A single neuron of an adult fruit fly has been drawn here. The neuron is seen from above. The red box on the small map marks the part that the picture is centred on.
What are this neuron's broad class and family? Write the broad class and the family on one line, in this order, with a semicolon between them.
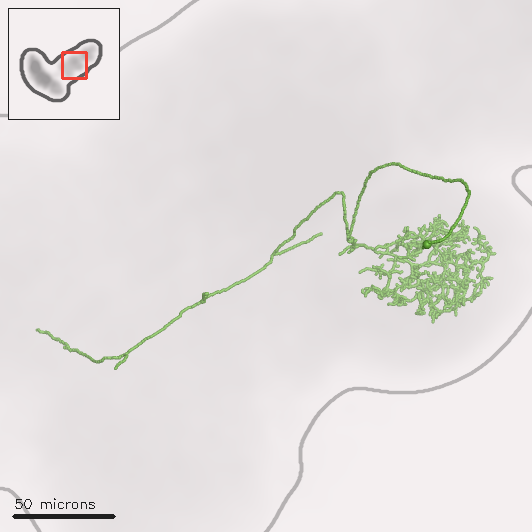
nerve-cord intrinsic neuron; hemilineage 23B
